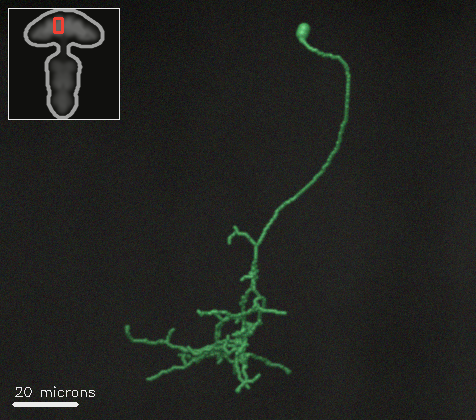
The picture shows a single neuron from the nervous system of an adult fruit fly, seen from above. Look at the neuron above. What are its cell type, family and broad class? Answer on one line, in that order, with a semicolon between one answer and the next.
PS005_e; hemilineage SMPad2; central-brain intrinsic neuron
